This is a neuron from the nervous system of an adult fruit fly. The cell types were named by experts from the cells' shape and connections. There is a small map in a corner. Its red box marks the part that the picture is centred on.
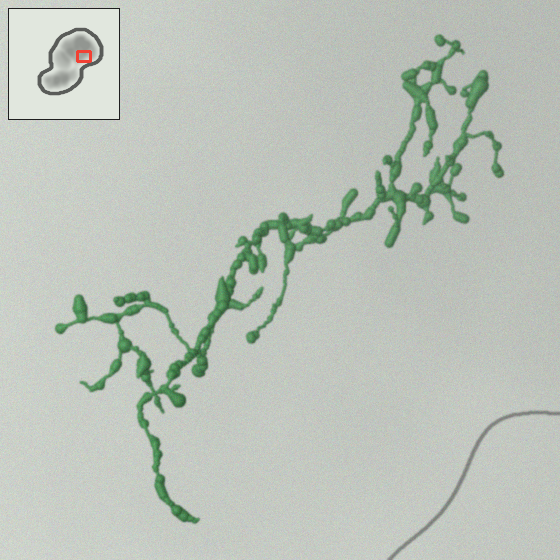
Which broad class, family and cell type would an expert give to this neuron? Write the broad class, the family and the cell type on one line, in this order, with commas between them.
sensory neuron entering the brain, class mechanosensory, aPhM4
